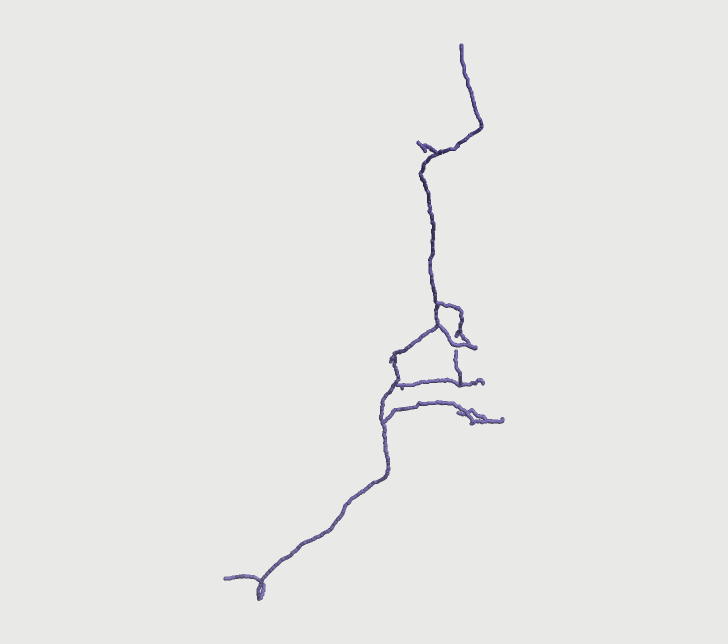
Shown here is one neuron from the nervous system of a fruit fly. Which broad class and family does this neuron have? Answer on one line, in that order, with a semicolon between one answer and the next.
sensory neuron entering the nerve cord; class mechanosensory proprioceptive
